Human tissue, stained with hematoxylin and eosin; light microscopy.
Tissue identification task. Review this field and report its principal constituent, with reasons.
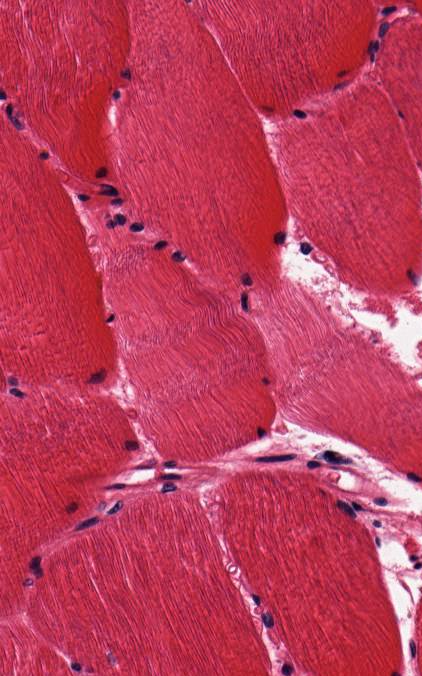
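First, the tissue: skeletal muscle. Second, fibre size and packing: large fibres, closely packed, with only narrow spaces between them. Third, staining: the cytoplasm is a deep, even red with eosin. Fourth, internal pattern: fine parallel fibrillar lines run along the length of each fibre. Fifth, nuclei: small, dark and flattened, lying at the fibre edges.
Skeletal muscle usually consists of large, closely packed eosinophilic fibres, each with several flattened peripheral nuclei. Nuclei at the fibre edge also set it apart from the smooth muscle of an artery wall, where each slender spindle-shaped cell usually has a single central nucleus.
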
